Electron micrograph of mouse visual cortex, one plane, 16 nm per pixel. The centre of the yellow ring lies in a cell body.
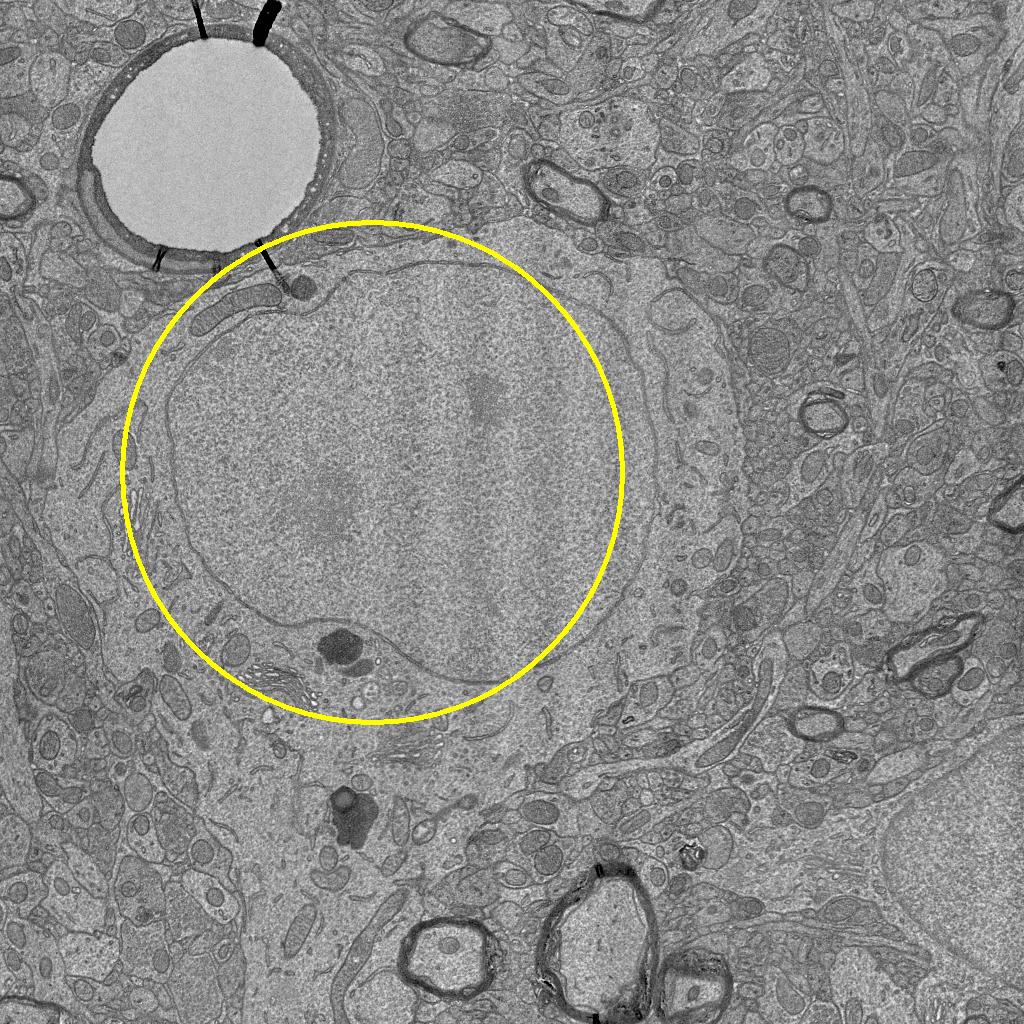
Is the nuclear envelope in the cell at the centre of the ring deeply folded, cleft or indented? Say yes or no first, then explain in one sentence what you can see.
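No. The nuclear envelope runs smoothly without deep folds.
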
